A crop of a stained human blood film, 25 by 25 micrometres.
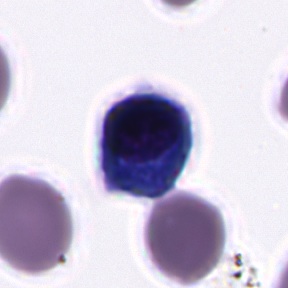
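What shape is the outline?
Rounded, I'd say, with somewhat squared-off corners and a smooth surface, no projections.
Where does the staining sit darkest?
Densest in the upper part; lower down it turns a lighter, mottled blue.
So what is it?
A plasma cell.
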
